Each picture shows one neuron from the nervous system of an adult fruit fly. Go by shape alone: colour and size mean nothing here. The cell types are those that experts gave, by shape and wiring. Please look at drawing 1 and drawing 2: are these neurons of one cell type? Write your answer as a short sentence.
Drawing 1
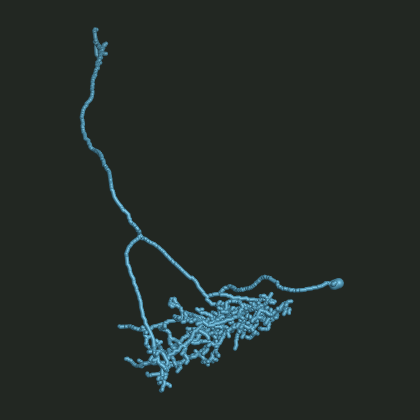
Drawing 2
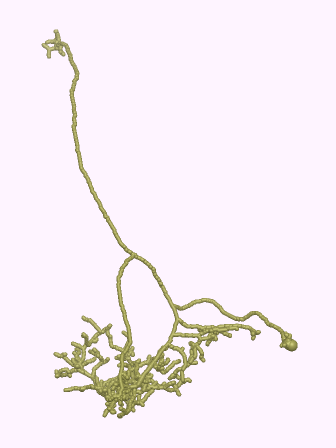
They are of different cell types.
